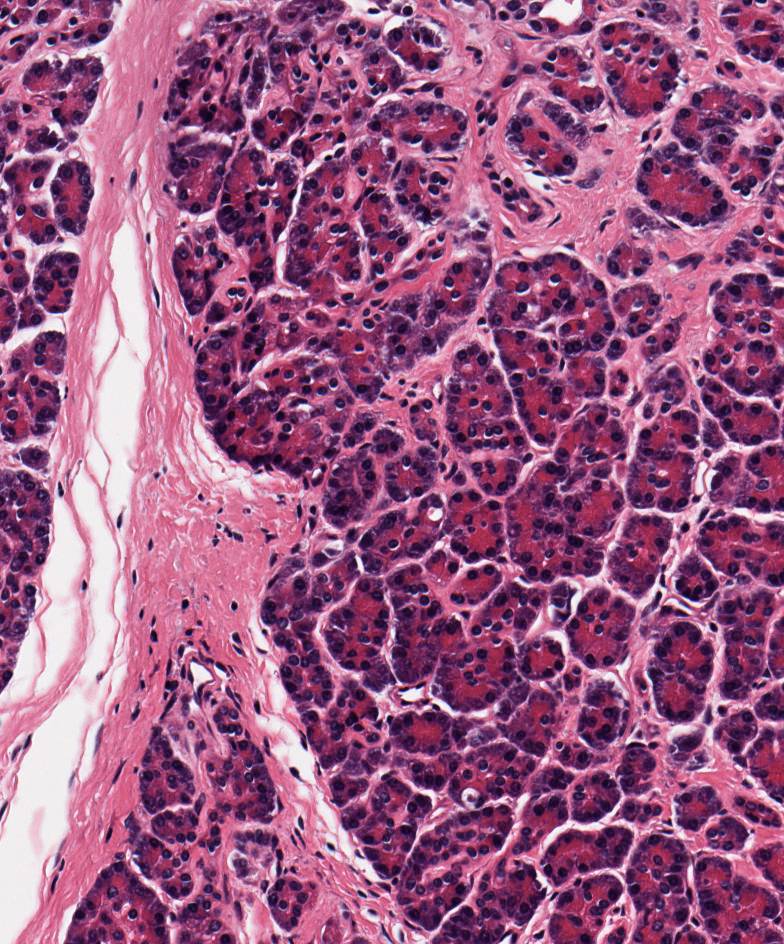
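Pancreas. Closely packed acini fill most of the field, grouped into lobules between pink fibrous septa. Looking closely, each acinus is a rounded cluster of pyramidal cells with round dark nuclei toward the outer base. The acinar cells' apical cytoplasm is bright red-pink, their basal cytoplasm purple. On the left, a collagenous band holds sparse, thin spindle-shaped nuclei.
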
